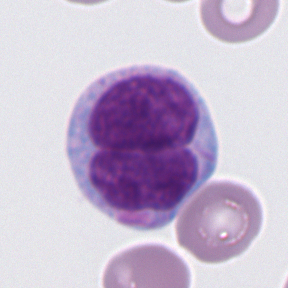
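Atypical promyelocyte in the middle of this blood smear: you'll see a round, smooth outline, and a horizontal cleft splitting the nucleus into an upper and a lower lobe. There's no nucleolus you can clearly make out. Just below the nucleus, in the cytoplasm, sits a small pinkish-purple patch.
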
